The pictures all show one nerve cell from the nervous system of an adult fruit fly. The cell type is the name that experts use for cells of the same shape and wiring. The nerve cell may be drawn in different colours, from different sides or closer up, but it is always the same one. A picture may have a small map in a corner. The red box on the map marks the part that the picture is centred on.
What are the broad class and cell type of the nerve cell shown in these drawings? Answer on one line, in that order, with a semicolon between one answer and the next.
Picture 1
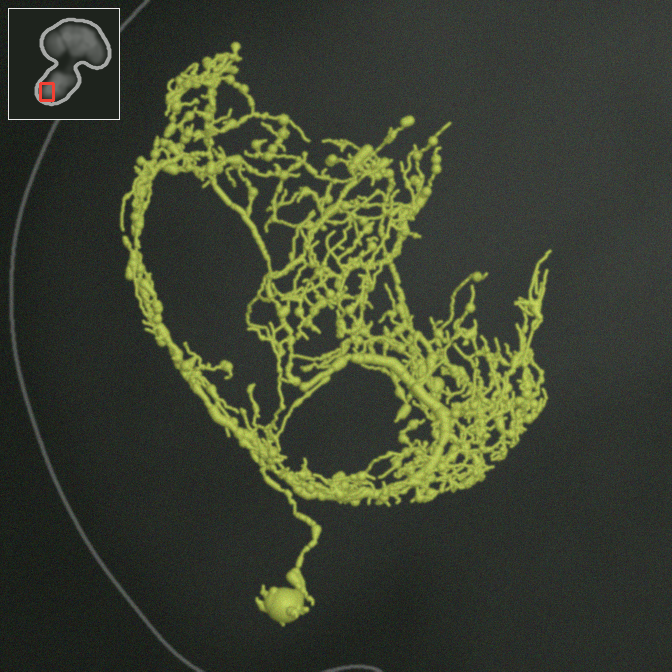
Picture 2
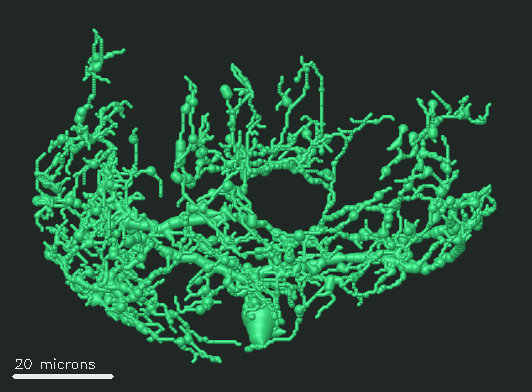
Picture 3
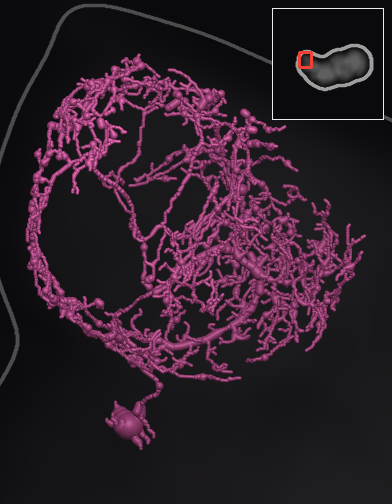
nerve-cord intrinsic neuron; INXXX197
